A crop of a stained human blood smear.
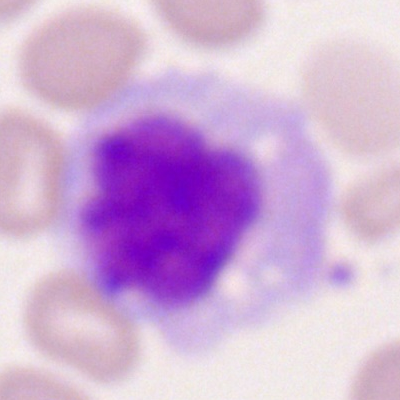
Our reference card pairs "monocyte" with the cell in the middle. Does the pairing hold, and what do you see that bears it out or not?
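Nucleus: irregular, with an uneven, notched border.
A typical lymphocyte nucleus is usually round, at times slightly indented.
This border goes against lymphocyte. Cytoplasm: pale lilac-blue, wider to the right of the nucleus than to the left. Vacuoles: several, small and clear, to the right of the nucleus.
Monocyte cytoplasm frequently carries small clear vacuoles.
The vacuoles speak for monocyte. Granules: none distinct or coloured.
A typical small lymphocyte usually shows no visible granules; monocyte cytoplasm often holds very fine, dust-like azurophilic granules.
This finding fits both names. A small dark purple dot lies just outside the cell at its lower right edge. Verdict: monocyte fits.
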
